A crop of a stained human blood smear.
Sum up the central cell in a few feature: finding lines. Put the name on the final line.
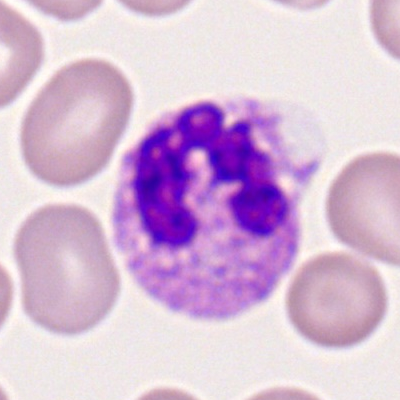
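Outline: roughly round
Nuclear lobes: mostly in the upper part of the cell
Chromatin: dark purple, coarsely clumped
Granules: fine, pinkish-violet, scattered through the cytoplasm
Cell: segmented neutrophil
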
